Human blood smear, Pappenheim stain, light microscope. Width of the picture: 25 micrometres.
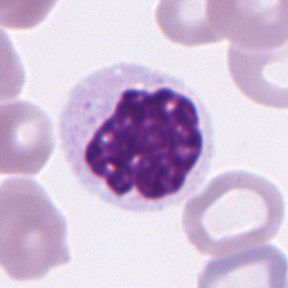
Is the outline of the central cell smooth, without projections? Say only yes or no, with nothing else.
Yes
